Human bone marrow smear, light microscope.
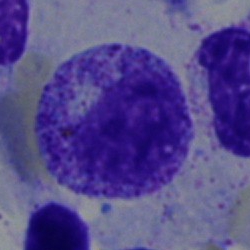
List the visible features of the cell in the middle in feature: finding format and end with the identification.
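Outline: nice and round, smooth
Cytoplasm by the nucleus: pale, granule-poor patch at upper left
Vacuoles: none clearly seen
Focus: a touch blurred
Name: myelocyte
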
